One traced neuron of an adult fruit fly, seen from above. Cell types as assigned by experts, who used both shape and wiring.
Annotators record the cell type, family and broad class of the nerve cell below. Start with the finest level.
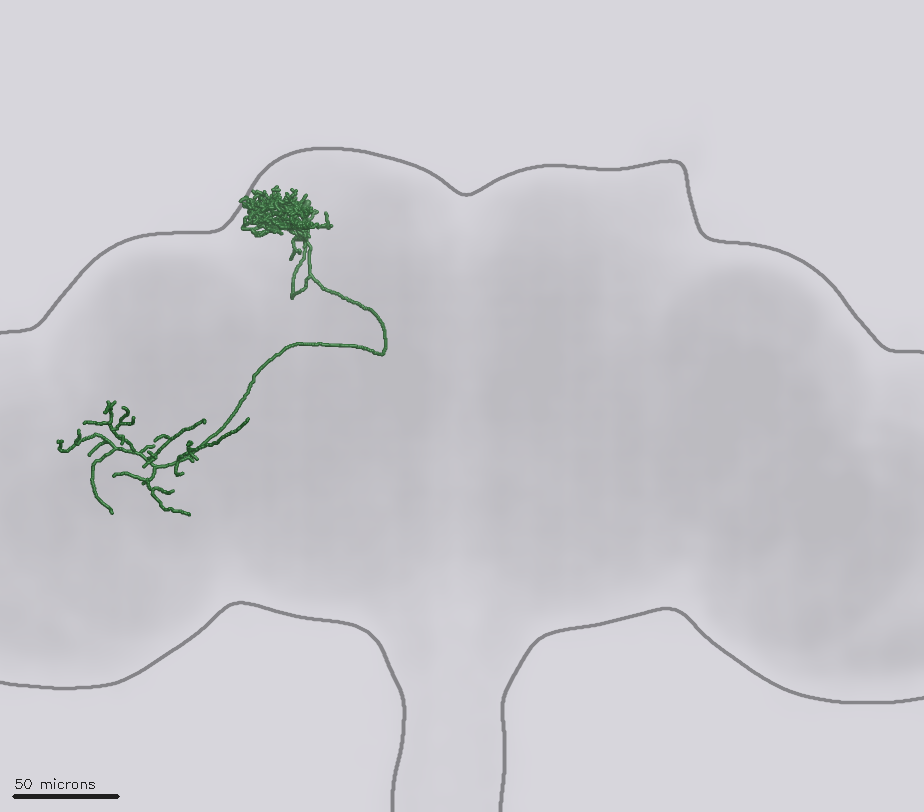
M_vPNml55; hemilineage ALv1; central-brain intrinsic neuron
